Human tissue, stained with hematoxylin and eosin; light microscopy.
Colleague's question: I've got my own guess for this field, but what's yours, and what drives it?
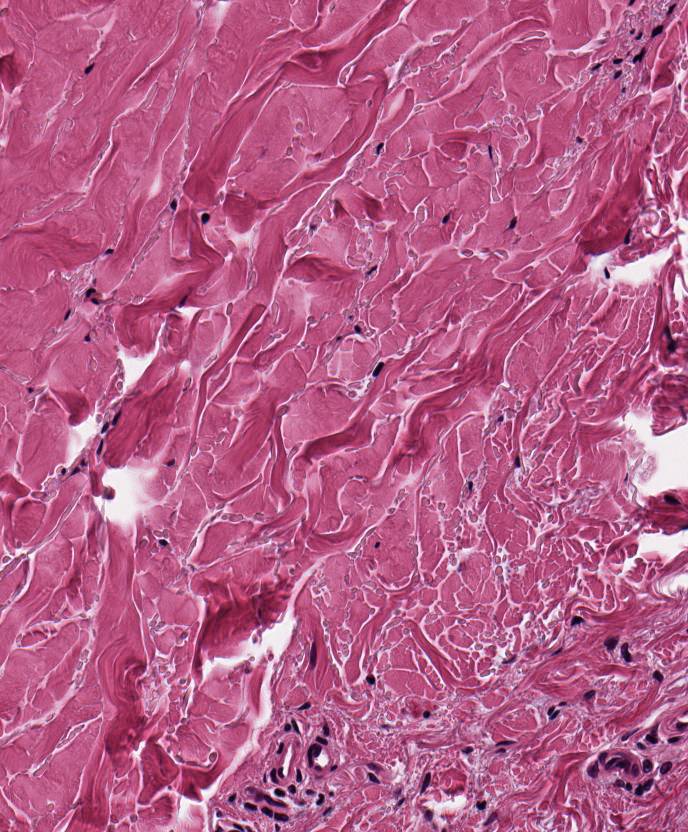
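Let me see: this is dermis. Almost the whole field is taken up by thick, wavy, eosinophilic collagen bundles. Cells are sparse; I see only small dark elongated nuclei scattered between the bundles.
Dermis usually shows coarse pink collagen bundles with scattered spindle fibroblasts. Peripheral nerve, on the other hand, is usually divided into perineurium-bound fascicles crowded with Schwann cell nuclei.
With nuclei this sparse, I wouldn't take it for nerve. And I find no surface epithelium anywhere, and no adipocytes either.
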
